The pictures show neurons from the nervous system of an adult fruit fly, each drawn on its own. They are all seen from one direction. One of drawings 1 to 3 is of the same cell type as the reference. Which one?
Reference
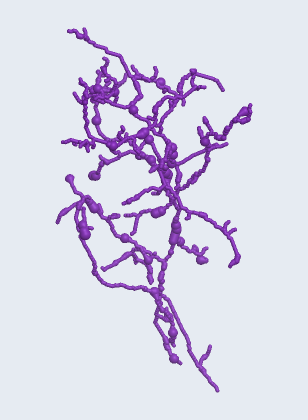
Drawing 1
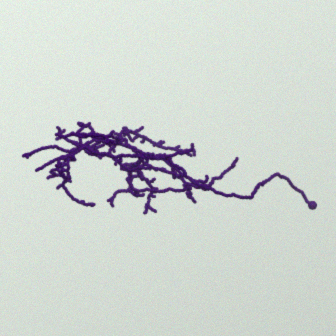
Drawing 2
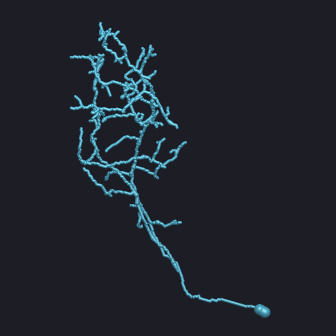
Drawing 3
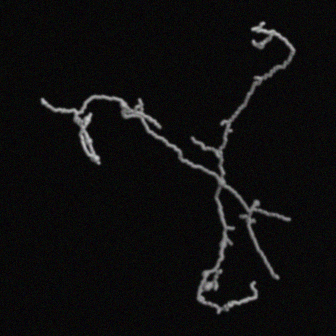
2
